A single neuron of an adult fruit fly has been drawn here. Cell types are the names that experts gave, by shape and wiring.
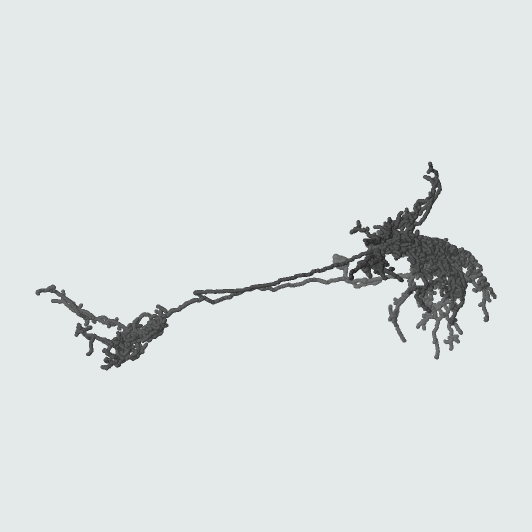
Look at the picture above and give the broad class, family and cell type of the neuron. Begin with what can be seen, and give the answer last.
The picture shows dozens of branch ends. As drawn here it is wider than it is tall. This is a central-brain intrinsic neuron. Its family is hemilineage DM2_central. The cell type is SMP286.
